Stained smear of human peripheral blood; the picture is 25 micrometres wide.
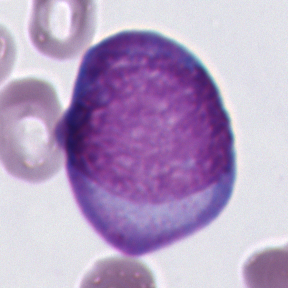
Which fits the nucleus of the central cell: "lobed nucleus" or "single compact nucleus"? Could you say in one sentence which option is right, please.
This cell has an undivided, compact nucleus that is round, oval or kidney-shaped.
